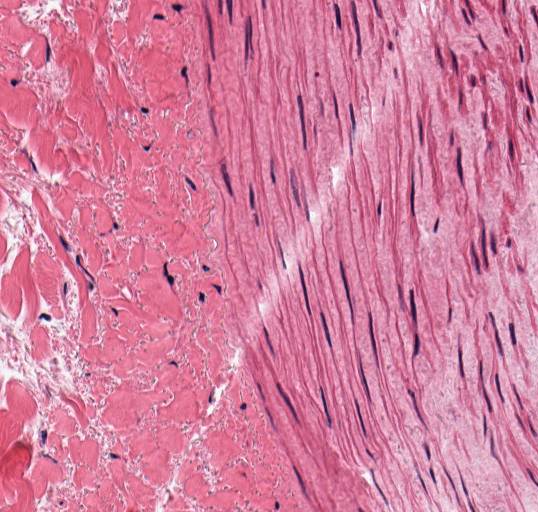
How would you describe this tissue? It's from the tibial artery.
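Two smooth muscle layers, with cells cut across in the left third and lengthwise in the right two thirds. Lengthwise-cut nuclei are elongated, cigar-shaped, dark blue. Leftward, only some pink cross-cut profiles show small dark nuclear dots, and narrow white clefts between cells are commoner than on the right.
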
